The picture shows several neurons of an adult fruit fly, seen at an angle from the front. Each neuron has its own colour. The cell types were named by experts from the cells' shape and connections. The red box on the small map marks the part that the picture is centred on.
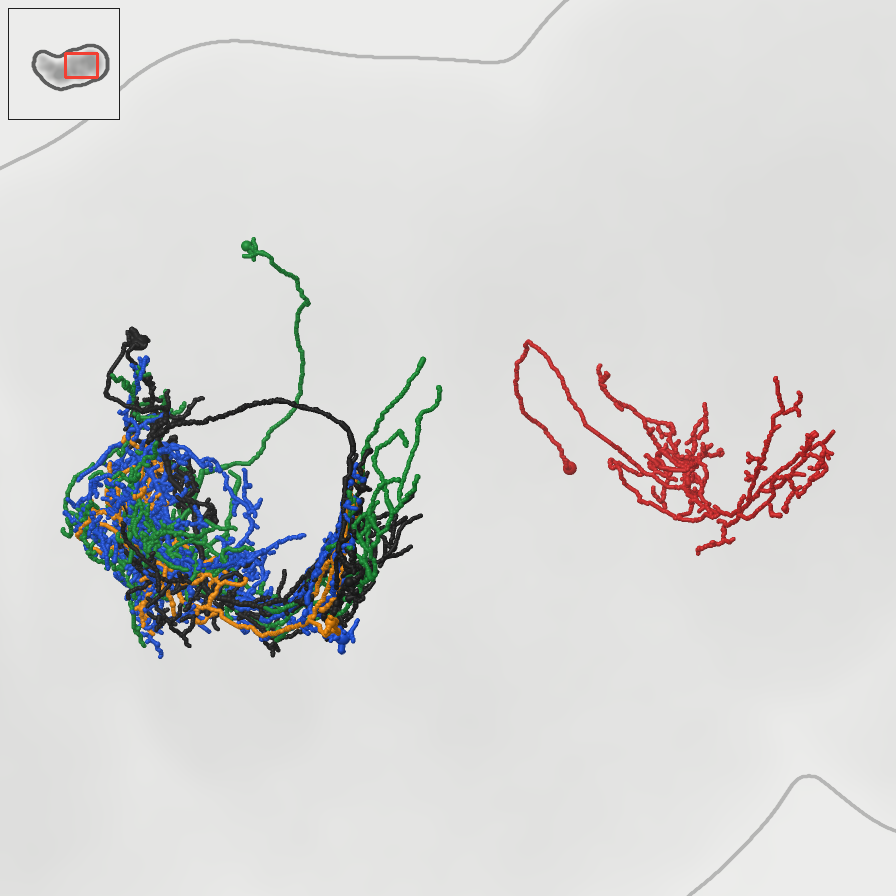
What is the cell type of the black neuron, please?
LAL139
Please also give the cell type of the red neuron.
WED153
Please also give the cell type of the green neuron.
LAL203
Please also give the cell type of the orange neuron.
WED022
